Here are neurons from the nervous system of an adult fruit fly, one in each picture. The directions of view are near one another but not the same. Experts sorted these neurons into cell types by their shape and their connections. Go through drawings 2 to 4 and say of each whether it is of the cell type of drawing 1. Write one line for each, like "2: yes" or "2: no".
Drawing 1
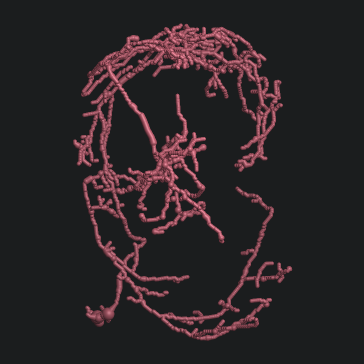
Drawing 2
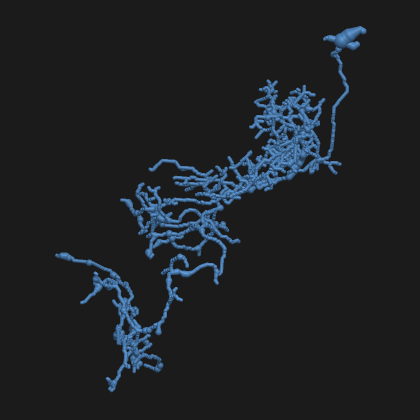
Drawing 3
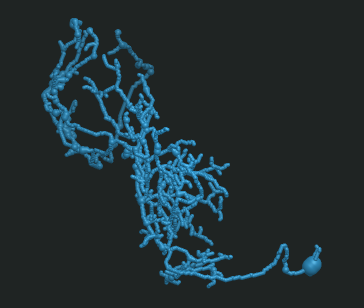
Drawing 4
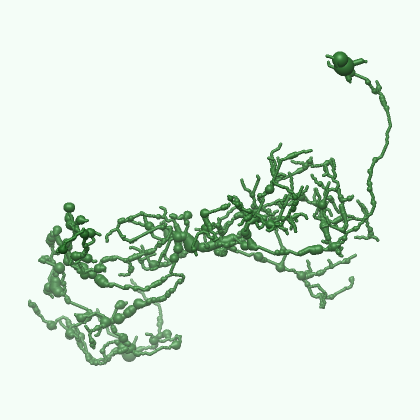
2: no
3: no
4: no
